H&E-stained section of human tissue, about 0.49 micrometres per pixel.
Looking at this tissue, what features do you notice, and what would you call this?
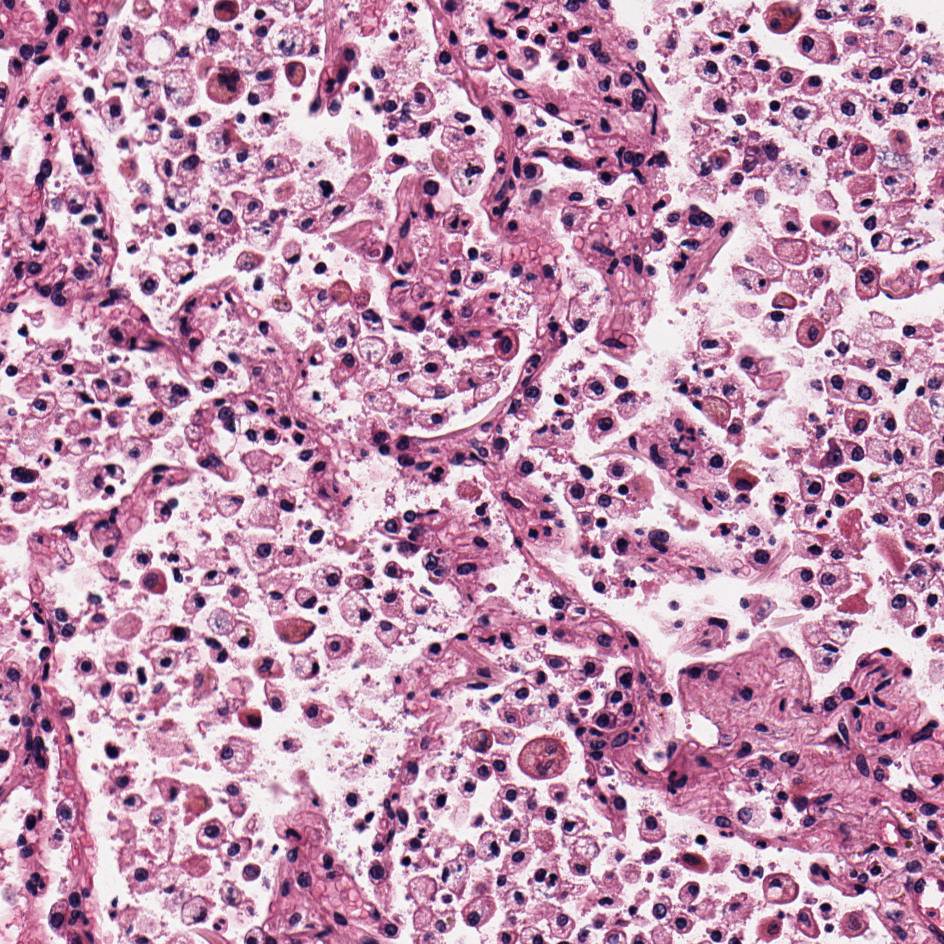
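Thin, branching pink septa divide the entire field into irregular spaces filled with loose cells. Some of these cells, found in every part of the field, have dense orange-brown cytoplasm. Fine pink granular debris lies between the loose cells within the spaces. No fat cells are seen. This tissue is lung.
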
